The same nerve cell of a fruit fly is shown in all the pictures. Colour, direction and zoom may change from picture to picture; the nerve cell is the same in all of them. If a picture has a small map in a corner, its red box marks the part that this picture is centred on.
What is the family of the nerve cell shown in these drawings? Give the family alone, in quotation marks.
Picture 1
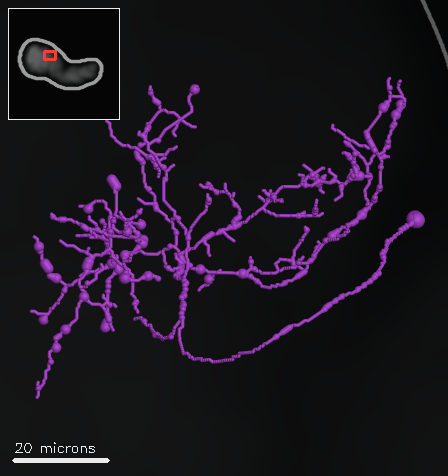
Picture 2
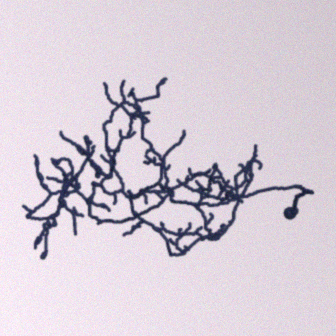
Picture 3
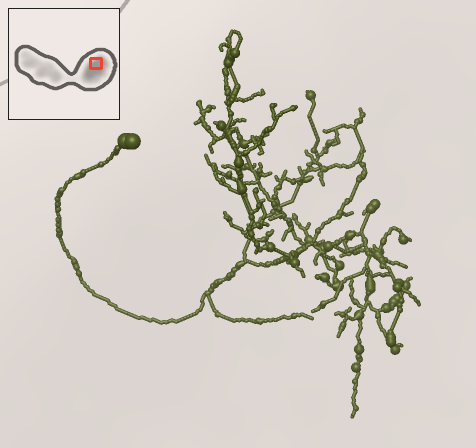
"hemilineage VLPp&l1_anterior"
